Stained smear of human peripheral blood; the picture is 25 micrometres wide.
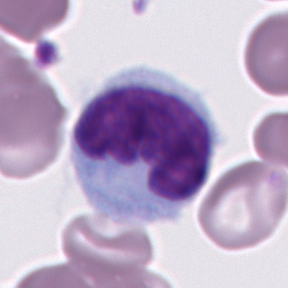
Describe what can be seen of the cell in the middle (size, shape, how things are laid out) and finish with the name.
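The nucleus occupies the upper part of the cell, and most of the cytoplasm lies below it. Its chromatin is dark purple and unevenly blotchy rather than finely even. The cytoplasm is pale grey-blue, and the cell's edge is faintly ragged rather than smooth, most of all along the top. The cell measures about 13 micrometres across, with the nucleus filling about 60% of its area. This cell is a monocyte.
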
